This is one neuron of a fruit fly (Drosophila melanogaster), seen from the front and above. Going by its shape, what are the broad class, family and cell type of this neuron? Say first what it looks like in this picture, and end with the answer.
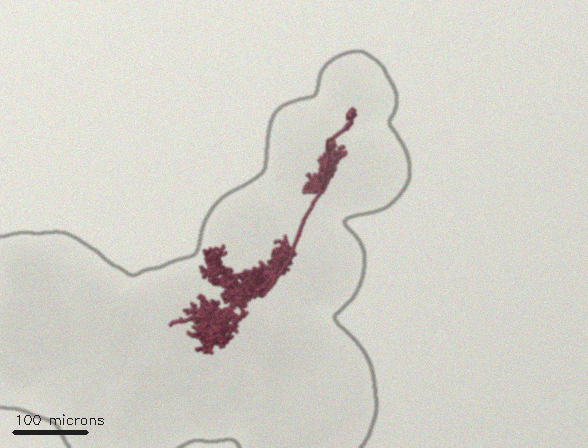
Its cell body lies at the top of the picture. By the scale bar it is about 350 microns tall in this view. This is a nerve-cord intrinsic neuron. The family is hemilineage 05B. Its cell type is IN05B010.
